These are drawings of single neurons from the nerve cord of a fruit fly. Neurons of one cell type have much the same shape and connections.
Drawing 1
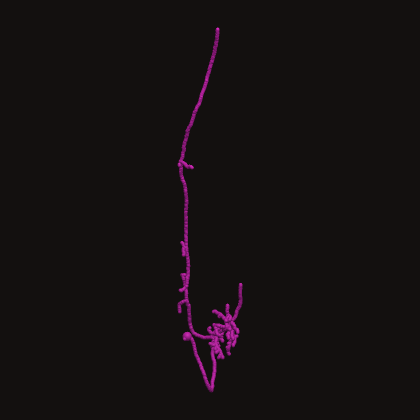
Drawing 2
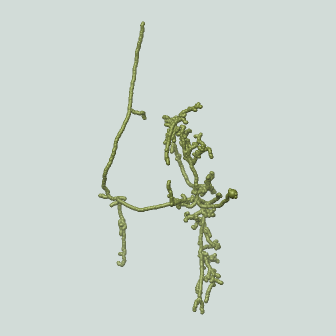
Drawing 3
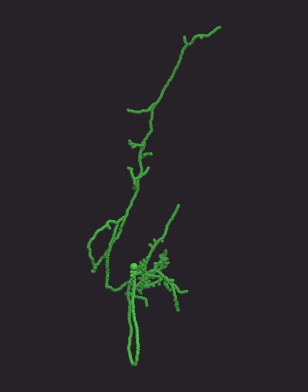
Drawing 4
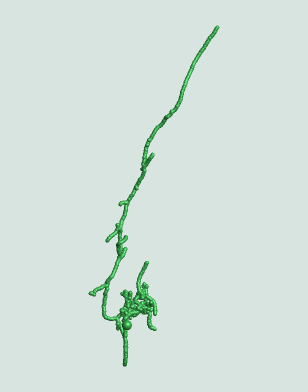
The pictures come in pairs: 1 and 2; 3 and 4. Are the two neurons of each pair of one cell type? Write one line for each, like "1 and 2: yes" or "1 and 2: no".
1 and 2: no
3 and 4: yes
